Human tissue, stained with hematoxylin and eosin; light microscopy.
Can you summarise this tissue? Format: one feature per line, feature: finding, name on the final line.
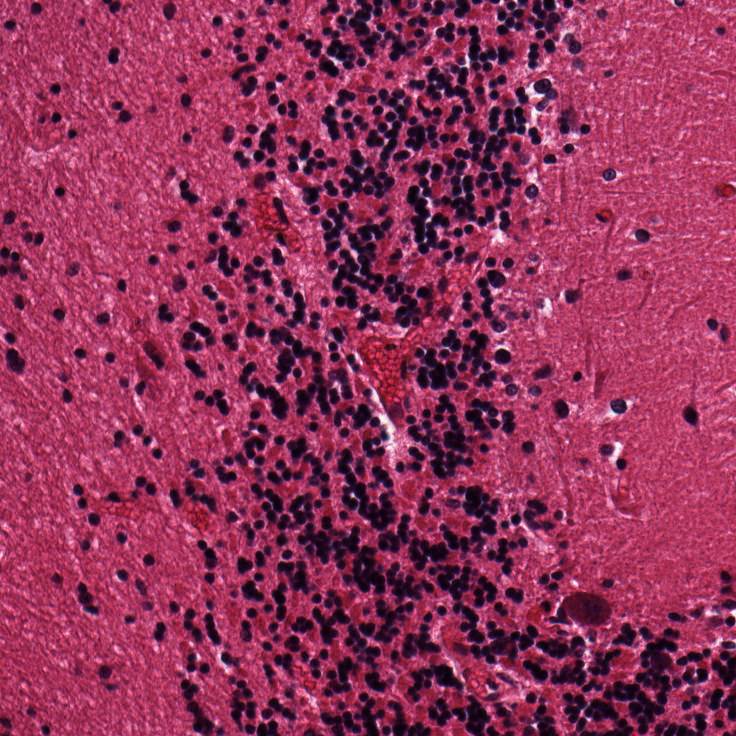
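Band: broad, densely packed dark nuclei, top centre to bottom
Nuclei: small, round, blue-black, little visible cytoplasm
Flanks: paler, sparsely cellular tissue either side
Large cell: single, abundant purplish cytoplasm, lower right edge of band
Vessel: small, packed with red blood cells, near band centre
Name: cerebellum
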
